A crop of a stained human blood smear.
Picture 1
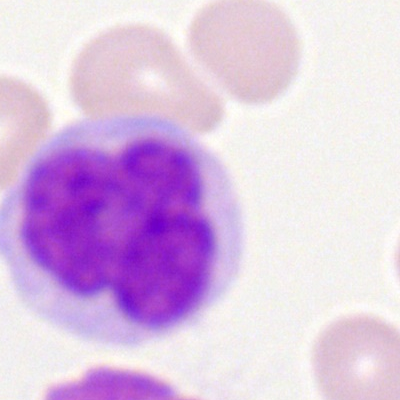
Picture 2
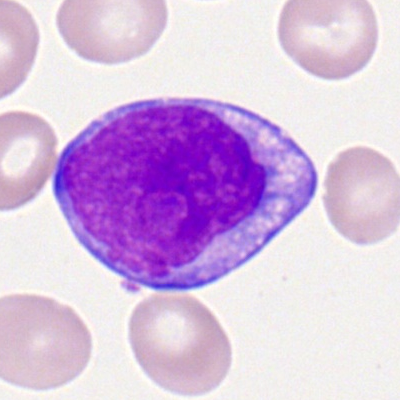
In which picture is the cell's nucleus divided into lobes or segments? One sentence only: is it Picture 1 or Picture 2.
The nucleus is divided into two or more lobes in picture 1.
